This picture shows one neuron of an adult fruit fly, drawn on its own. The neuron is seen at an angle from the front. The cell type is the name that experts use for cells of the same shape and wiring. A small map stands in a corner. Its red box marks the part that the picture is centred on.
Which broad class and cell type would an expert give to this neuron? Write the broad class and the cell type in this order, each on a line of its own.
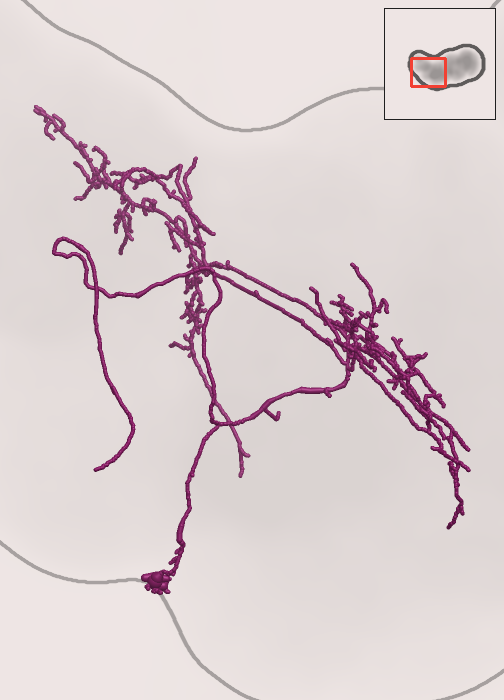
efferent neuron of the nerve cord
ENXXX226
